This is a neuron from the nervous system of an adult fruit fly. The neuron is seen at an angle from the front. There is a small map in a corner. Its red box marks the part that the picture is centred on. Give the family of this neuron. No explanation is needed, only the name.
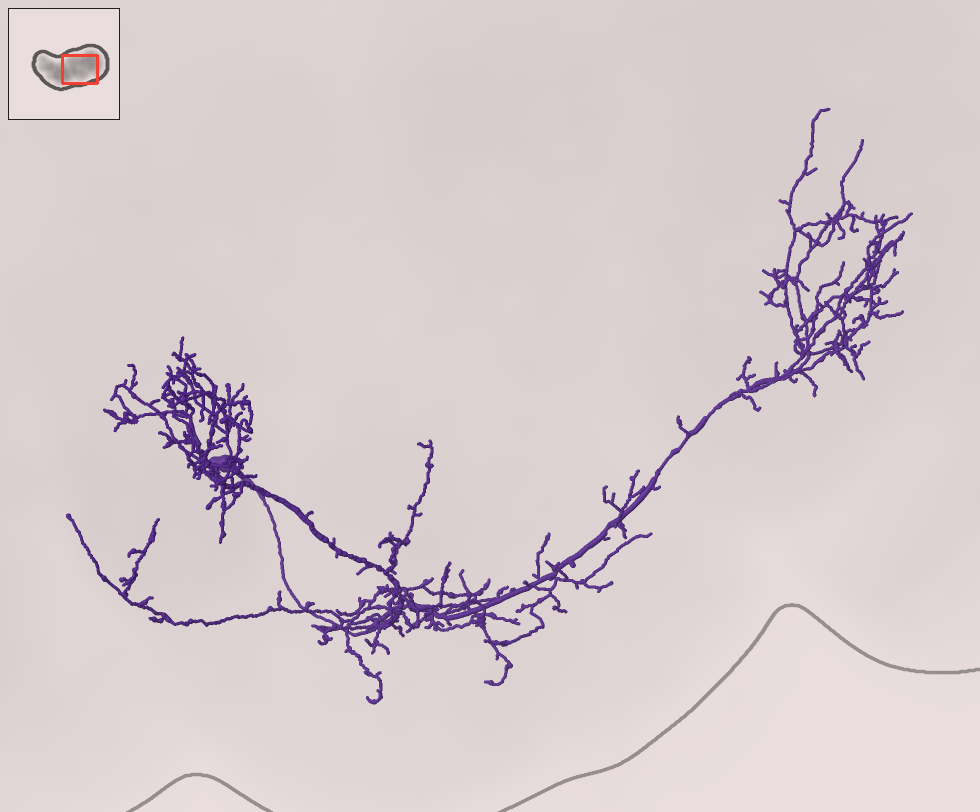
hemilineage LB0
